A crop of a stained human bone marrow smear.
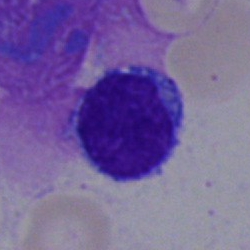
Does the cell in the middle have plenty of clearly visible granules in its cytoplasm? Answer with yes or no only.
No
